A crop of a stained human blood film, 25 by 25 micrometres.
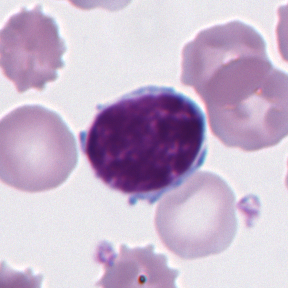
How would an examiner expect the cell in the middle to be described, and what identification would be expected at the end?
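Let me look at the nucleus first: oval in outline, about 10 by 8 micrometres, and neither indented nor lobed. Its dark purple chromatin is coarsely clumped, with lighter patches between the clumps. The cytoplasm around it is pale blue, and along the lower edge of the cell I can see small blunt tags of it projecting outward. This one is a typical lymphocyte.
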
